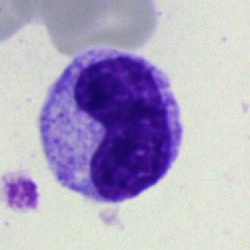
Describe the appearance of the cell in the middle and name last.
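Roughly round and smooth in outline, the cell holds a kidney-shaped nucleus whose indentation faces left. The cytoplasm forms its widest band on that left side and is dotted with fine purple granules. The cell is a metamyelocyte.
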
